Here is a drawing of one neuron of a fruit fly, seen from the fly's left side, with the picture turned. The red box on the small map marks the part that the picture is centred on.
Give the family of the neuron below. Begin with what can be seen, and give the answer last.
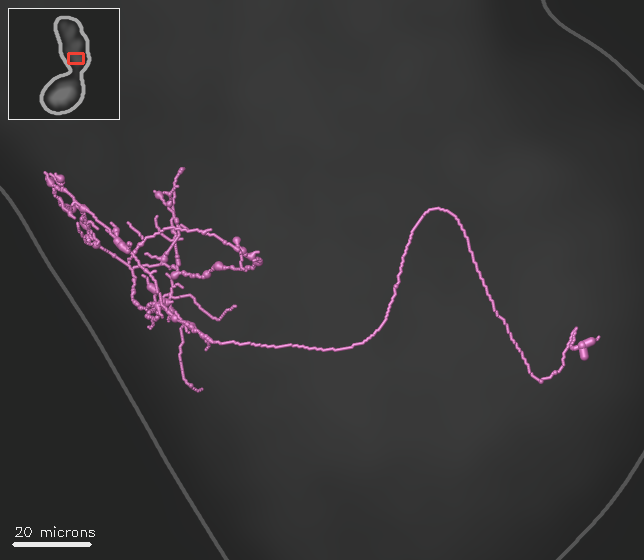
The cell body is on the right of the picture. From left to right in the picture it spans about 150 microns. The picture shows dozens of branch ends. It is a nerve-cord intrinsic neuron. The family is hemilineage 02A.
